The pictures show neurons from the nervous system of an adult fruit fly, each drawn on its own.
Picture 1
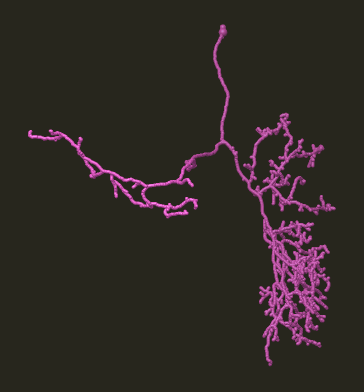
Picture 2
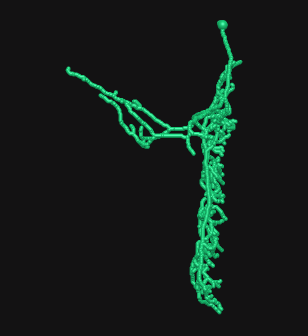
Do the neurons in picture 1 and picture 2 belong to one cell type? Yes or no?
no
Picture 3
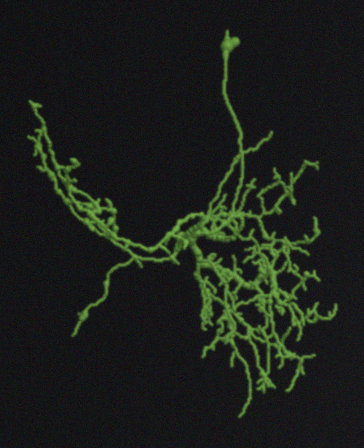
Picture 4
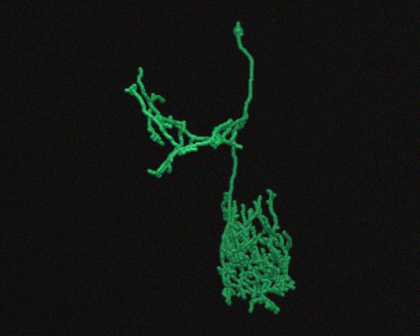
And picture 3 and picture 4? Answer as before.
yes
